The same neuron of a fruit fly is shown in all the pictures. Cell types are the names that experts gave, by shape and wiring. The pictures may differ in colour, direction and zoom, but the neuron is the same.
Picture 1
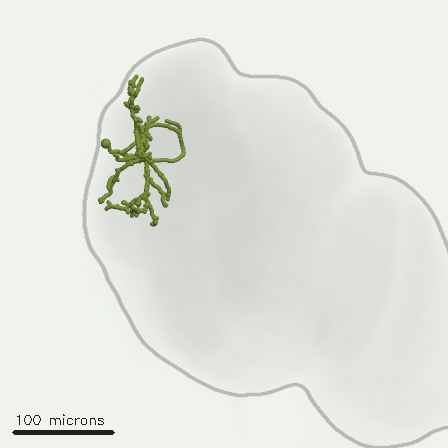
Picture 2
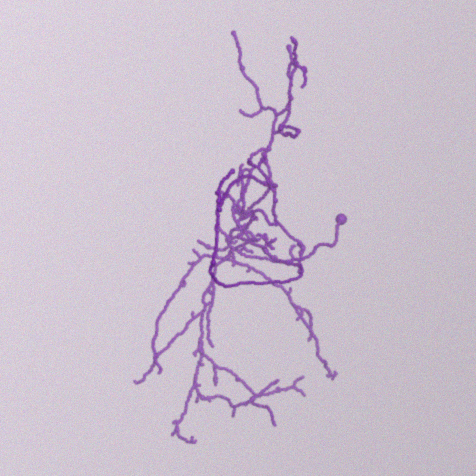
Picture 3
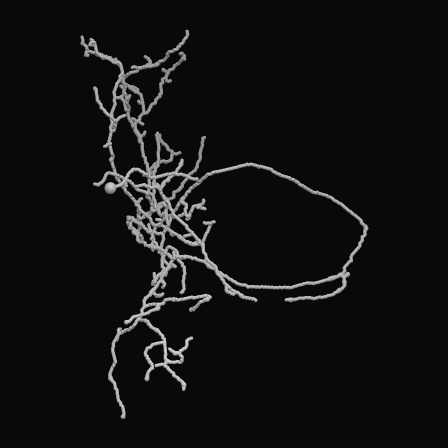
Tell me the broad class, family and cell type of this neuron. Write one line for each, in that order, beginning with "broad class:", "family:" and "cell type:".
broad class: central-brain intrinsic neuron
family: hemilineage VLPl&d1_dorsal
cell type: AVLP225_b1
